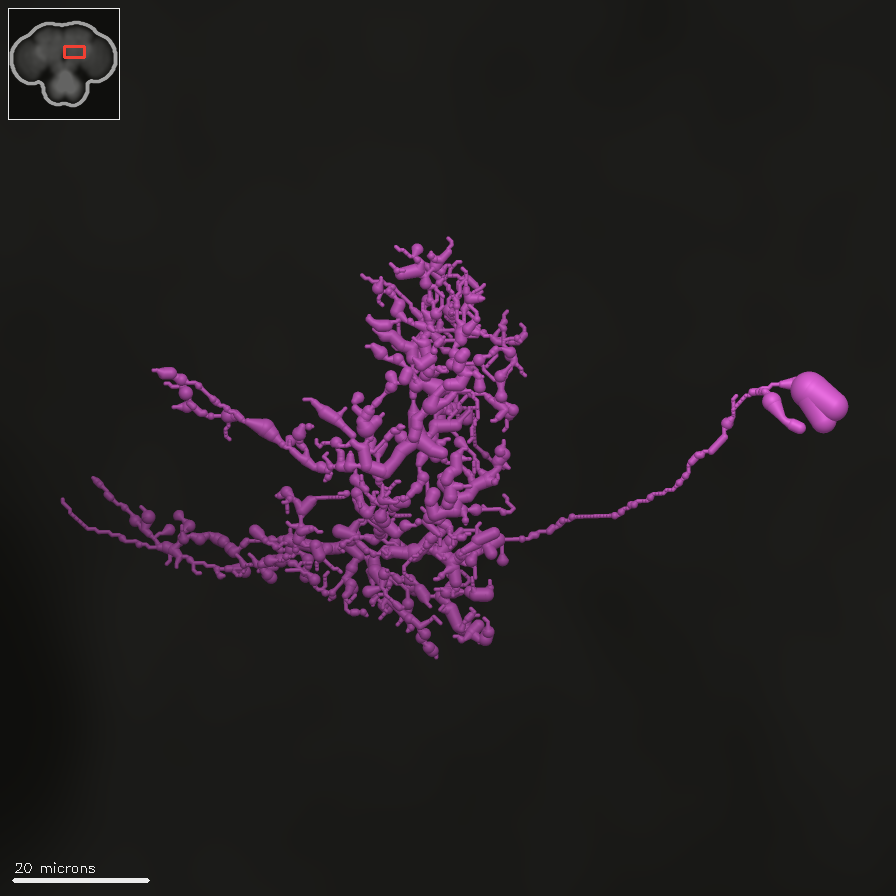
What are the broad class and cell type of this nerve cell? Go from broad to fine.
central-brain intrinsic neuron; LAL112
